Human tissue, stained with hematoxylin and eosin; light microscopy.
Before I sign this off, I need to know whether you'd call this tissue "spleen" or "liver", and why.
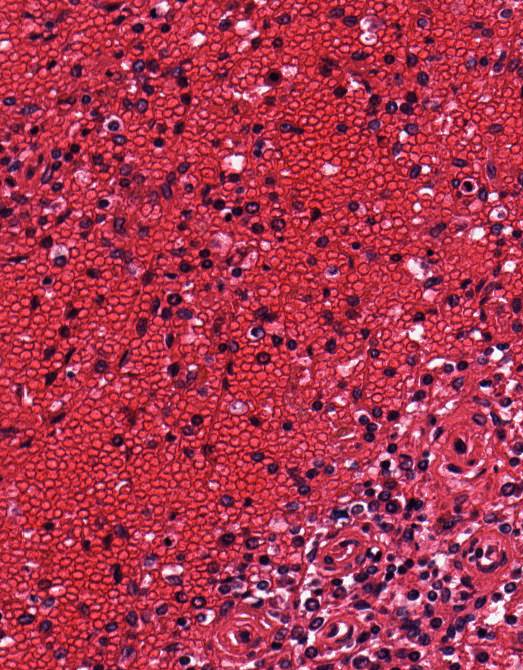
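Spleen. Packed red cells fill most of the field, especially upper and left: rounded outlines, paler centres, no nuclei. Small round dark lymphocyte nuclei lie singly among them. Lower right: denser zone of nucleated cells.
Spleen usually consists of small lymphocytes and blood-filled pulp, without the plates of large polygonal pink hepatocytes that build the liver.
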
